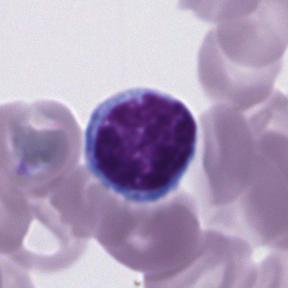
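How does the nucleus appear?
Its chromatin is dense and coarsely clumped, stained deep purple, and no nucleoli are visible.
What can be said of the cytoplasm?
It forms a thin blue rim around the nucleus and contains no visible granules.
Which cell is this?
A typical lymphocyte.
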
